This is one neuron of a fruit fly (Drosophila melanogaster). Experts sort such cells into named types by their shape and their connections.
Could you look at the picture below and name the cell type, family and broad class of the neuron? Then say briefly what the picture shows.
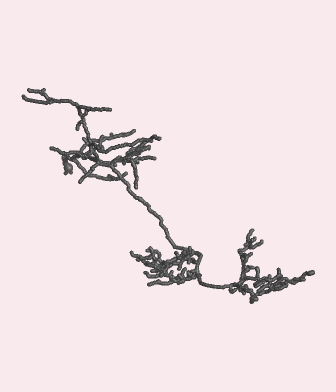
Its cell type is PAM02. The name of its family is class DAN. This is a central-brain intrinsic neuron. The cell body is on the left of the picture. The picture shows dozens of branch ends.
